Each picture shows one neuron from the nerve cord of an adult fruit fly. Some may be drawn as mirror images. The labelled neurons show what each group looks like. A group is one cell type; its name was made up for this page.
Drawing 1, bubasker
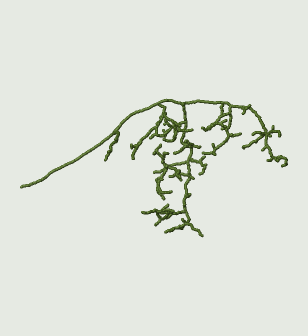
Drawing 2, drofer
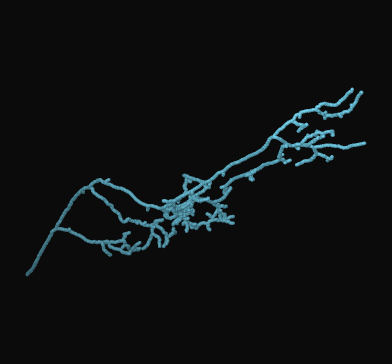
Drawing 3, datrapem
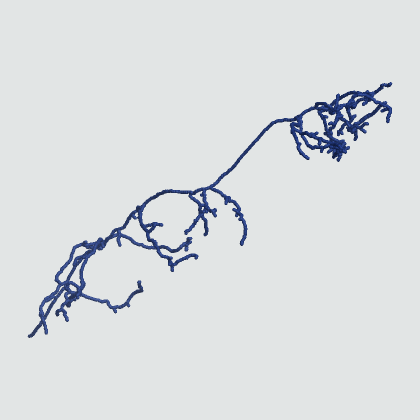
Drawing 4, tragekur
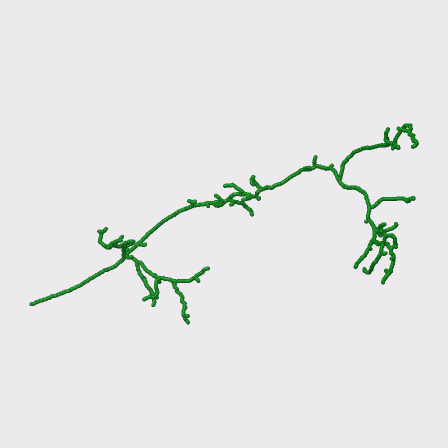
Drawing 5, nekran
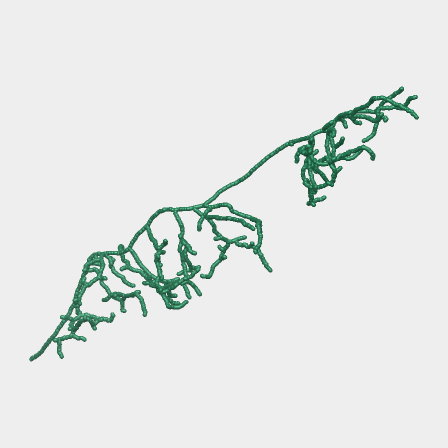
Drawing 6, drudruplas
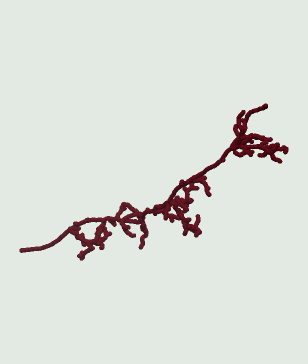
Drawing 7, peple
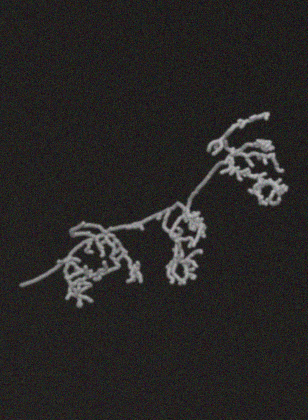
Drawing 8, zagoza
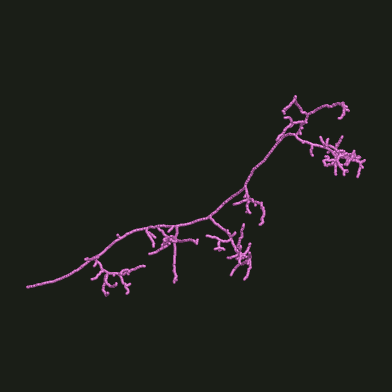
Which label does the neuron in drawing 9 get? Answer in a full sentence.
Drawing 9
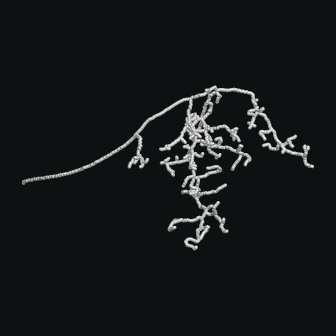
It belongs to bubasker.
